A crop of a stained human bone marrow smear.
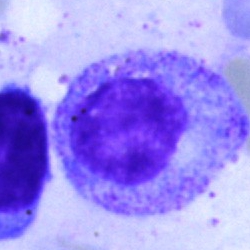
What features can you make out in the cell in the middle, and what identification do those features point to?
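The nucleus lies off-centre, toward the left of the cell. Against a pale blue background, the cytoplasm holds many small purple granules scattered throughout. Just to the right of the nucleus, the cytoplasm is paler and carries fewer granules. The cell is a myelocyte.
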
